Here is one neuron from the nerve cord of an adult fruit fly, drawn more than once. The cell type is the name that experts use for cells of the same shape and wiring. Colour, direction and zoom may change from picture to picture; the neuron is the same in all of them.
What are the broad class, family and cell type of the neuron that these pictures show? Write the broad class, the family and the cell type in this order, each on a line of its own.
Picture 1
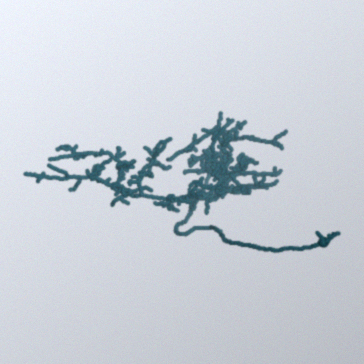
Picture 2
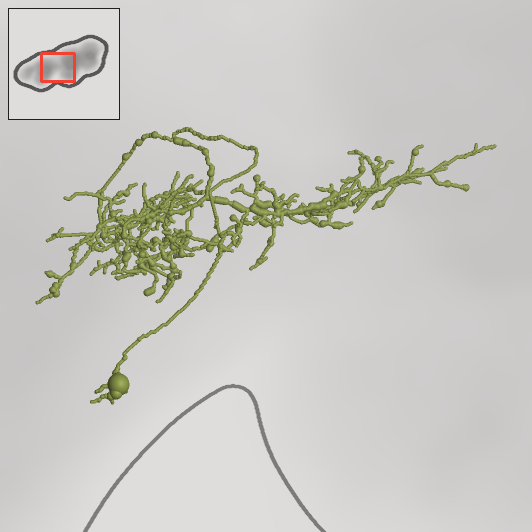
nerve-cord intrinsic neuron
hemilineage 02A
IN02A032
